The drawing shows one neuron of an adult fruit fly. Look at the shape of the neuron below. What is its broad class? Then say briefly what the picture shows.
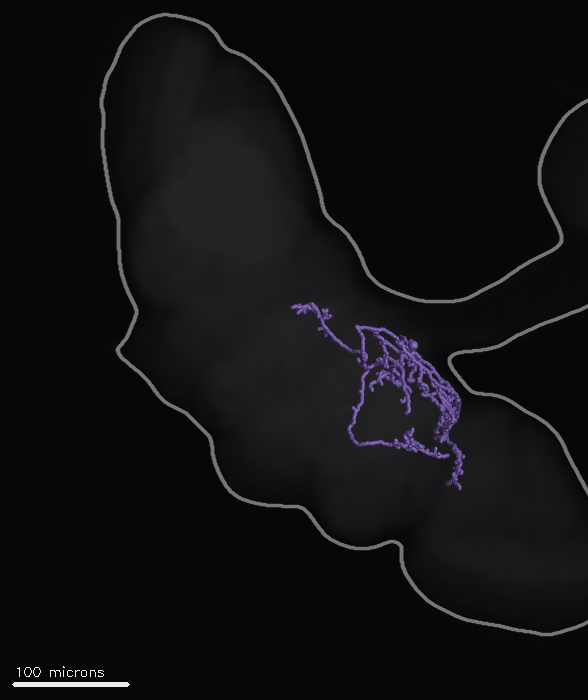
Its broad class is central-brain intrinsic neuron. By the scale bar it is about 160 microns tall in this view. In this view it is about as wide as it is tall.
